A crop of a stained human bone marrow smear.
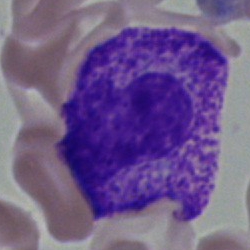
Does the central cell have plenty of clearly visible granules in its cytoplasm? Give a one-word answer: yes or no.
Yes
